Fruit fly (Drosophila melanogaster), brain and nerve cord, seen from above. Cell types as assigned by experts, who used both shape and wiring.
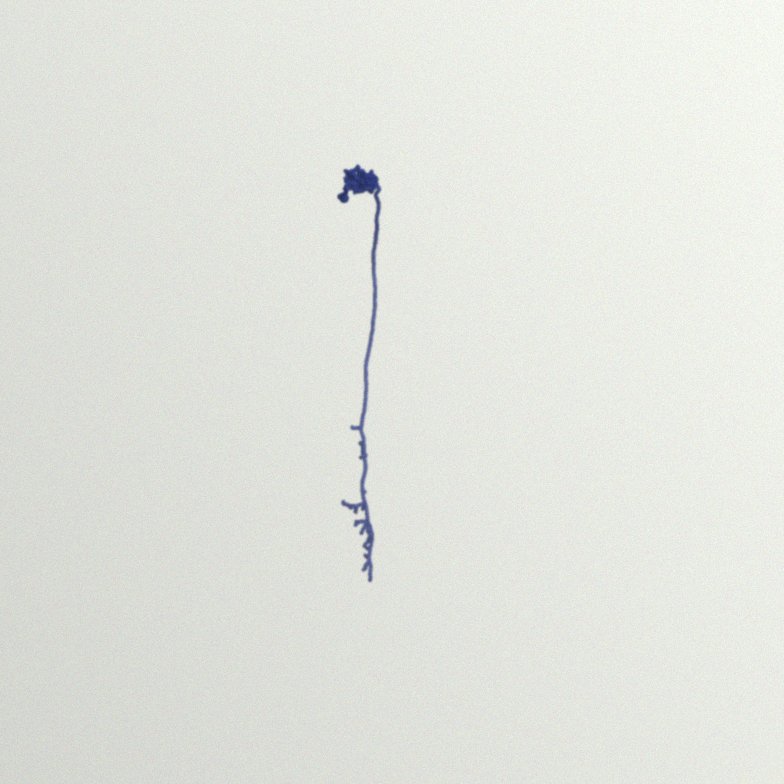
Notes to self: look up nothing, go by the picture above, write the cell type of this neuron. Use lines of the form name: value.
cell type: DNp22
